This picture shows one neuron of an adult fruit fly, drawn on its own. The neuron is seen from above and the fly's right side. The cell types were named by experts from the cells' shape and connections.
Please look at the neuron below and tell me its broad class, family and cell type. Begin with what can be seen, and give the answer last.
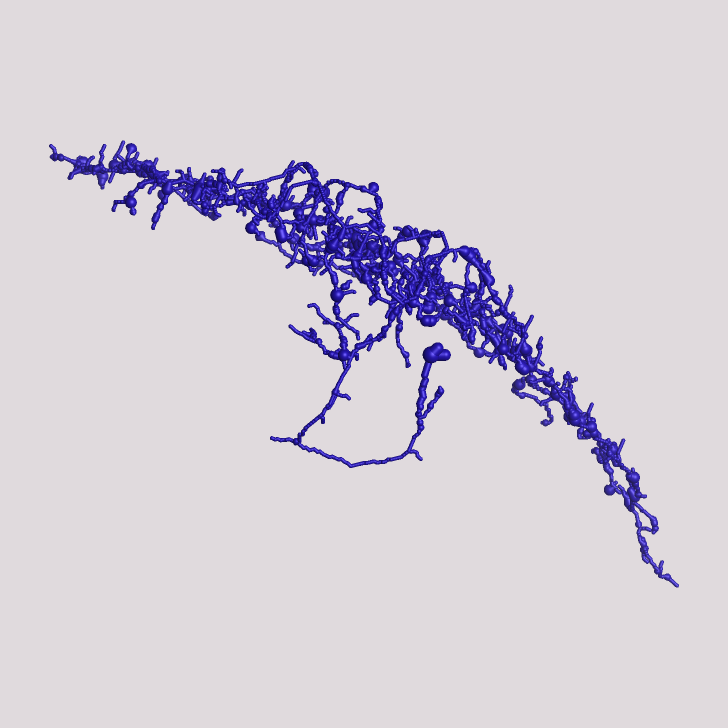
The cell body can be seen in the middle of the picture. More than a hundred branch ends can be seen. It is an optic-lobe intrinsic neuron. The family is Dm. The cell type is Dm20.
